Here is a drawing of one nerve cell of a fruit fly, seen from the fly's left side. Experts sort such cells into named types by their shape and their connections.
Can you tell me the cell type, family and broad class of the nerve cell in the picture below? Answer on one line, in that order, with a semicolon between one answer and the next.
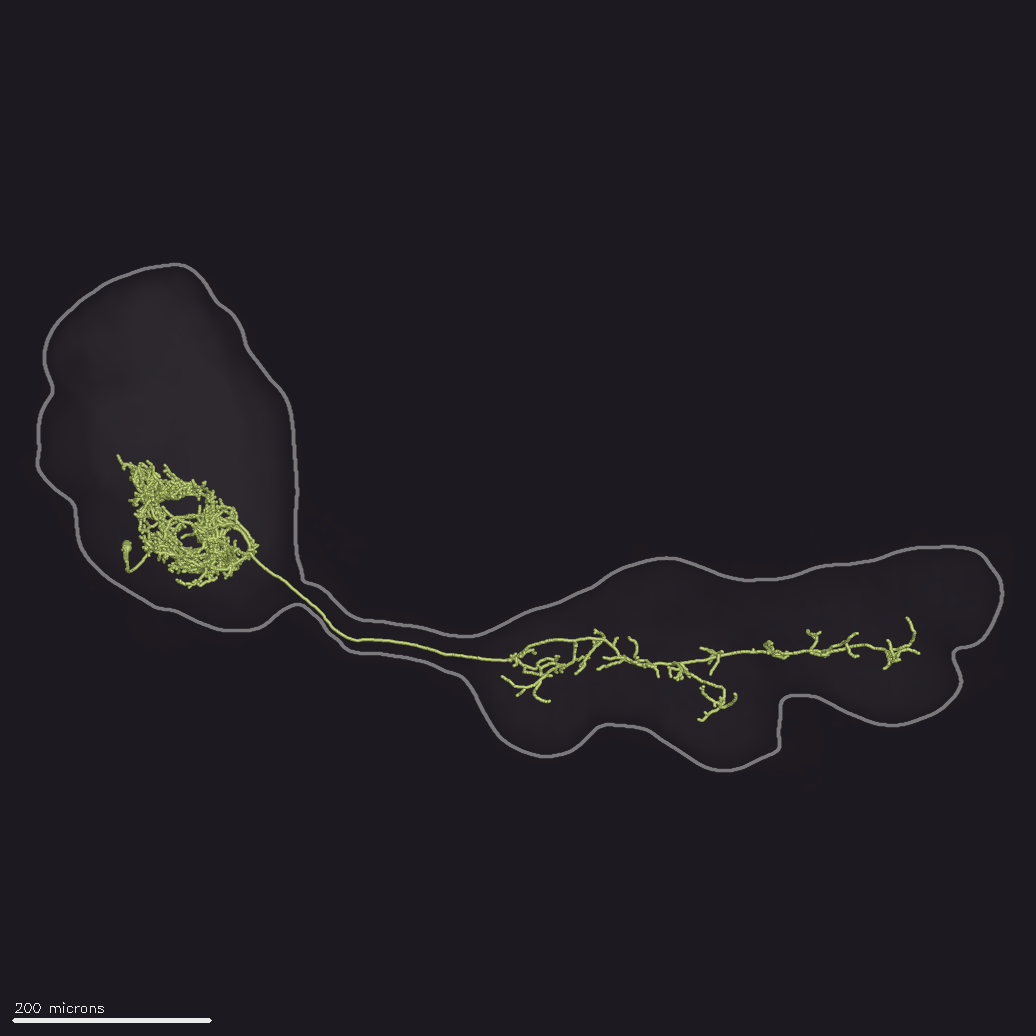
DNge129; hemilineage MD3; descending neuron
